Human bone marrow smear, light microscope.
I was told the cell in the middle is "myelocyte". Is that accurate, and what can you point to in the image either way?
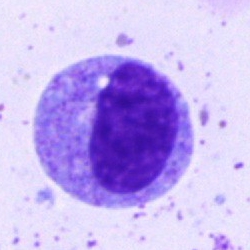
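Yes, myelocyte is right for this one.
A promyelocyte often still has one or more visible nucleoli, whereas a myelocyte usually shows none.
There's no nucleolus in this nucleus, so that points toward myelocyte and away from promyelocyte. Otherwise you've got a round, smooth outline, a nucleus sitting toward the right side, and pale blue-violet cytoplasm. There's one small clear vacuole at the upper left edge of the nucleus, and no other cell touches it, just small purple specks around it.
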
